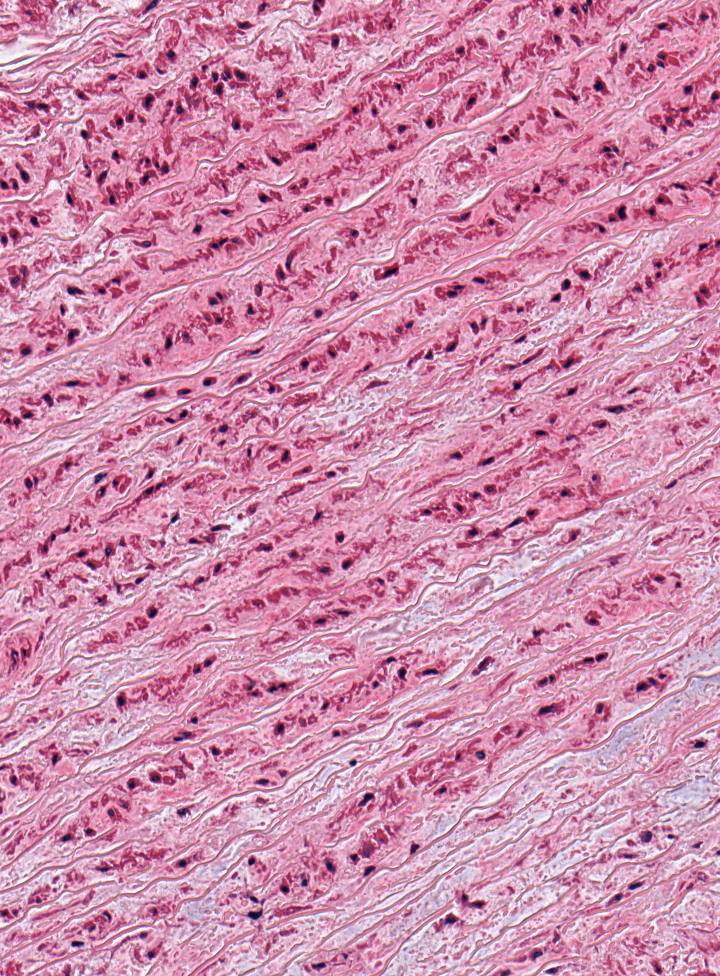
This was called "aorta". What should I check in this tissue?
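Taking the points for the aorta one at a time: first, the tissue lies in parallel layers running diagonally from lower left to upper right across the whole field. Layered tissue filling the entire field goes with the aorta.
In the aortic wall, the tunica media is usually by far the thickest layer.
Second, the nuclei between the lamellae are dark and oval to elongated, with their long axes lying along the layers. Third, the cells have pink cytoplasm that blends into bands between the lamellae, and no clear cell borders can be seen. Last, the cells are more crowded in the upper left of the field than in the lower right.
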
